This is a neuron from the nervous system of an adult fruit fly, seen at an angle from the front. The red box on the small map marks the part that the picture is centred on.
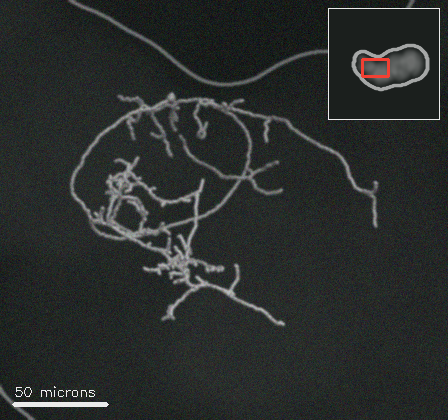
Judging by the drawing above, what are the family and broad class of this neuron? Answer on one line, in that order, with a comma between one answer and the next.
hemilineage 19B, nerve-cord intrinsic neuron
